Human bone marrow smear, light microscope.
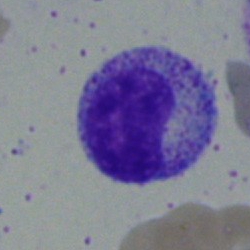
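Myelocyte, the middle cell in a stained bone marrow smear. Nucleus: indented on the right side, with no nucleolus clearly visible. Cytoplasm: a paler zone sits within the nuclear indentation, and no vacuoles are seen.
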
